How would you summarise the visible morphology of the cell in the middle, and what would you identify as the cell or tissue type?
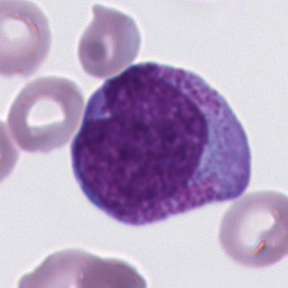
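First, the outline: smooth and rounded, with no projections from the surface. Next, the nucleus, which sits toward the left side of the cell. Then the cytoplasm, through which fine purple-pink granules are scattered. The cell is an atypical promyelocyte.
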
